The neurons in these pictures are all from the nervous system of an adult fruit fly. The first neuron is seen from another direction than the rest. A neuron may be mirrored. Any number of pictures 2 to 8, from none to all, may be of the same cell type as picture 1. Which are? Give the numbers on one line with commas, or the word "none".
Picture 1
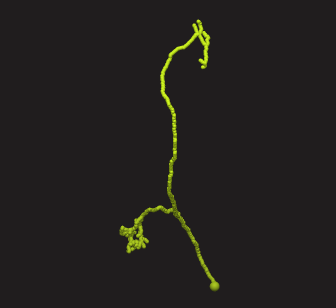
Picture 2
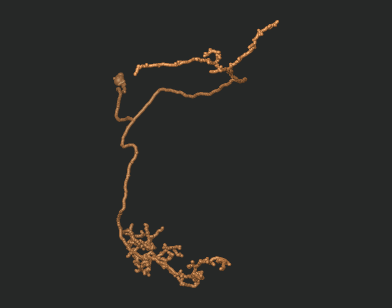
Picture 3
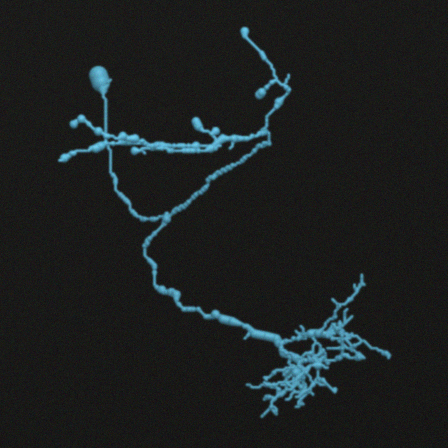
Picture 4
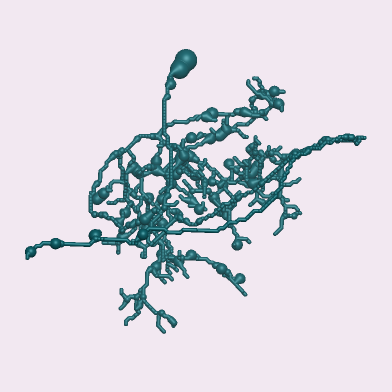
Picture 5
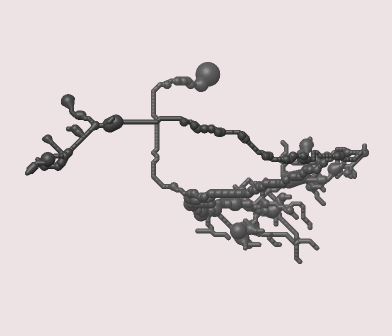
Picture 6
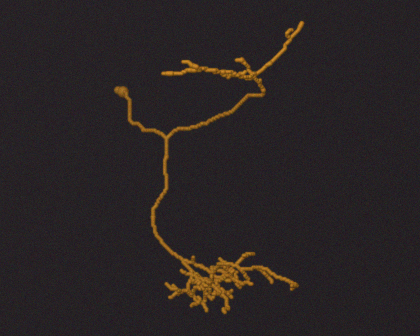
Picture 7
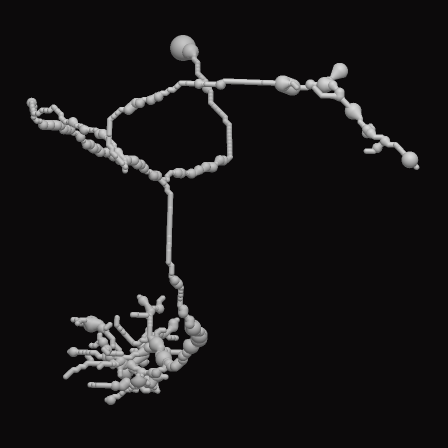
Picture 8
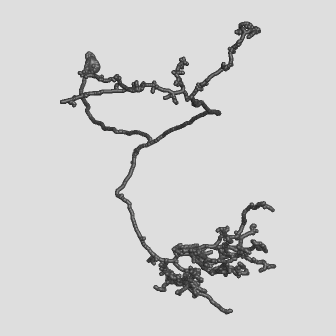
5, 7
